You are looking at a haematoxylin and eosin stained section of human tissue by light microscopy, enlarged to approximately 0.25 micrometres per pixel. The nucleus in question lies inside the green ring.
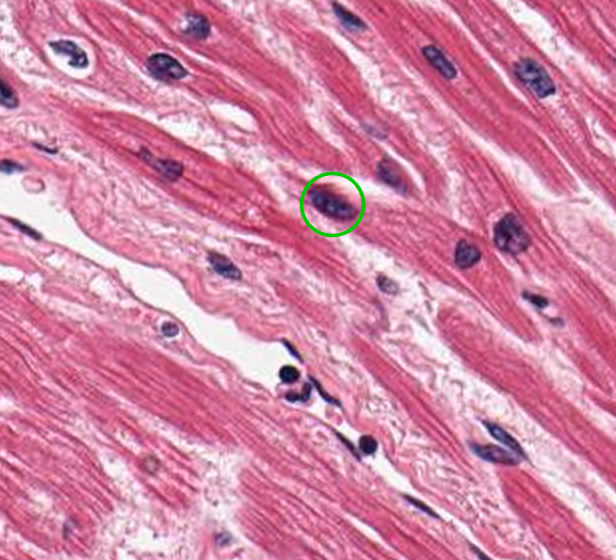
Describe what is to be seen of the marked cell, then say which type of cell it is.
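The nucleus is oval, with its long axis running in the same diagonal direction as the fibres. The nucleus sits within a band of pink cytoplasm that shows fine lengthwise streaks. The cell lies side by side with neighbouring pink fibres, all running in parallel from upper left to lower right. This is a cardiomyocyte.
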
